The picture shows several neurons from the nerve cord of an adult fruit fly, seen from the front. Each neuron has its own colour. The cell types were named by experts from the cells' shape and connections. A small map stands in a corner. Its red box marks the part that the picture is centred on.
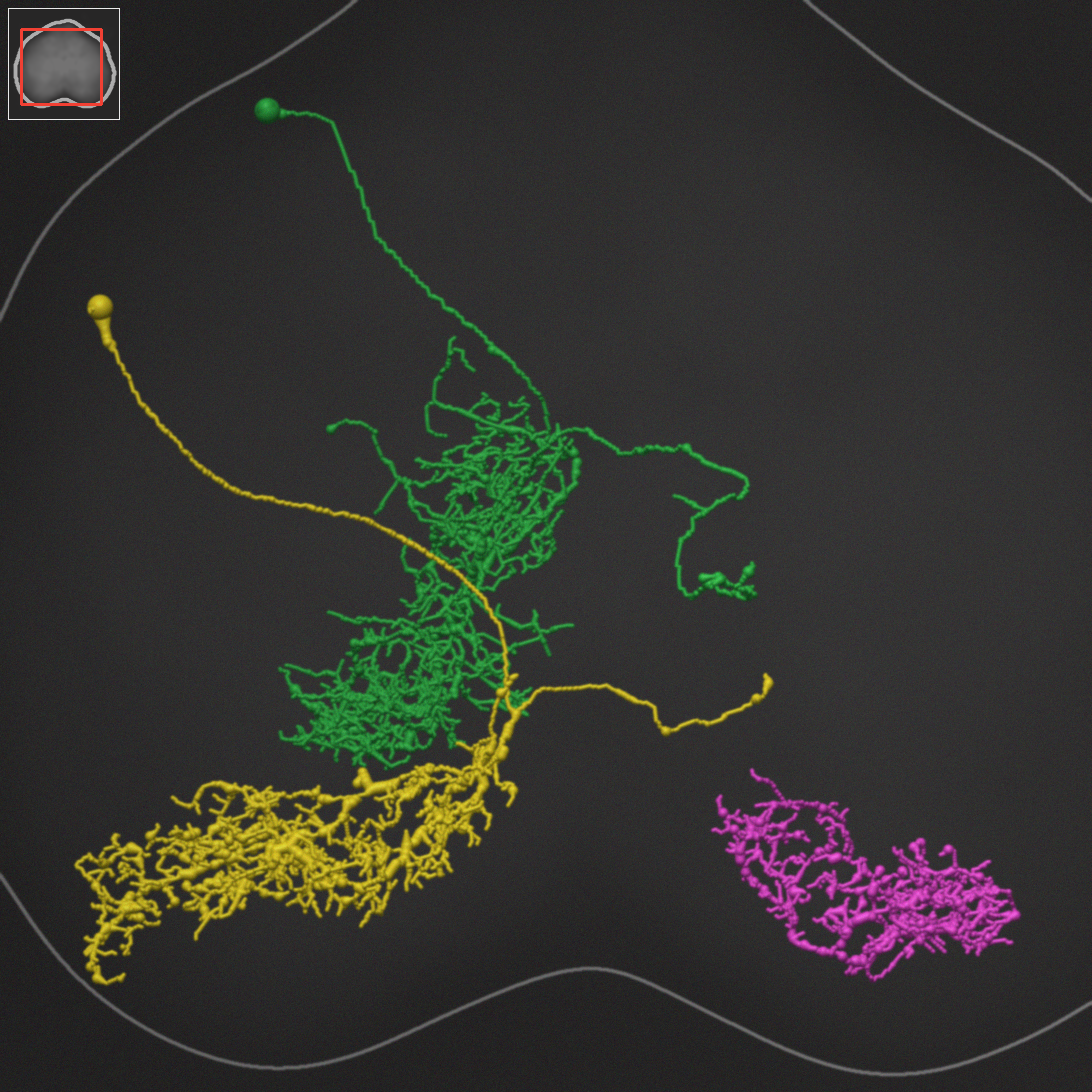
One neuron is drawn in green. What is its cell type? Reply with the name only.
IN23B023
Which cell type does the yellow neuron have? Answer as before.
IN23B027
